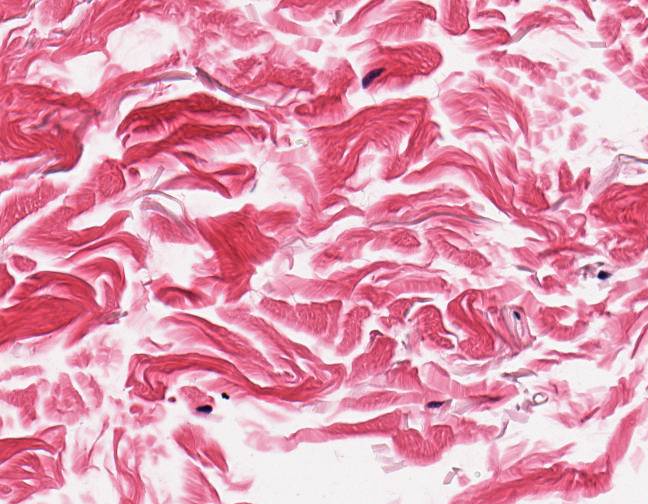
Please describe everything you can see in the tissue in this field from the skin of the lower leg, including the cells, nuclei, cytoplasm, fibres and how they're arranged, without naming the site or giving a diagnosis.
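Irregular, wavy, fragmented eosinophilic fibre bundles run in many directions across the whole field. Nuclei very sparse: only a few small dark purple ones scattered among the fibres. Thin, wavy, pale grey strands in the spaces between bundles. No adipocytes anywhere.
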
